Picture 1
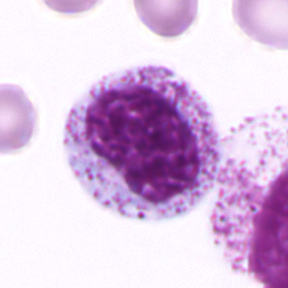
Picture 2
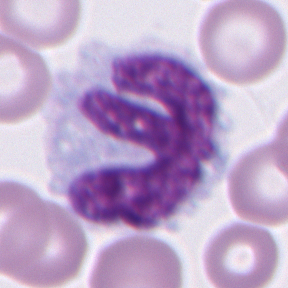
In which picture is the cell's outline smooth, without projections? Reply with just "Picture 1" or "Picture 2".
Picture 1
